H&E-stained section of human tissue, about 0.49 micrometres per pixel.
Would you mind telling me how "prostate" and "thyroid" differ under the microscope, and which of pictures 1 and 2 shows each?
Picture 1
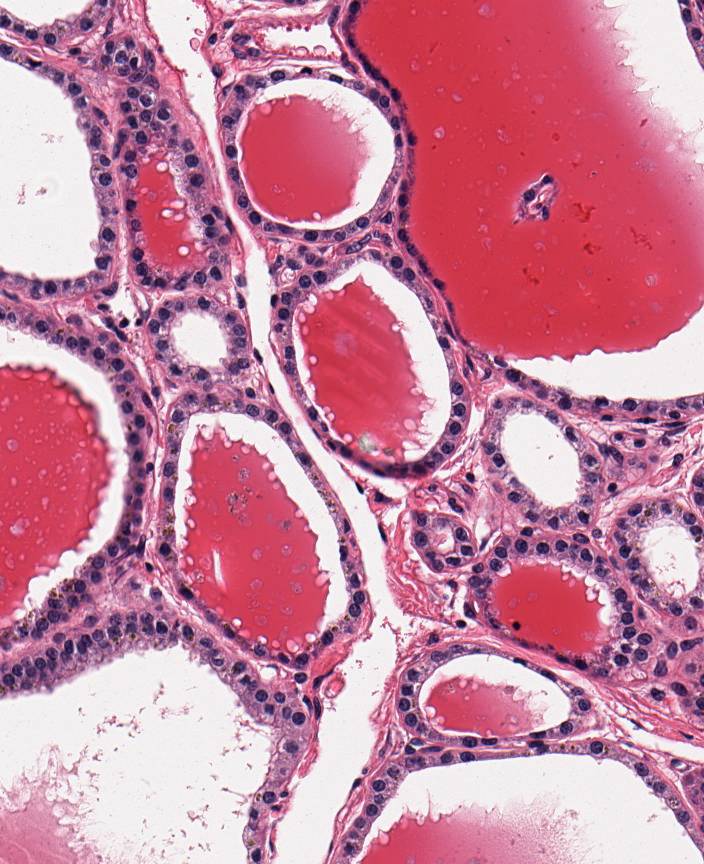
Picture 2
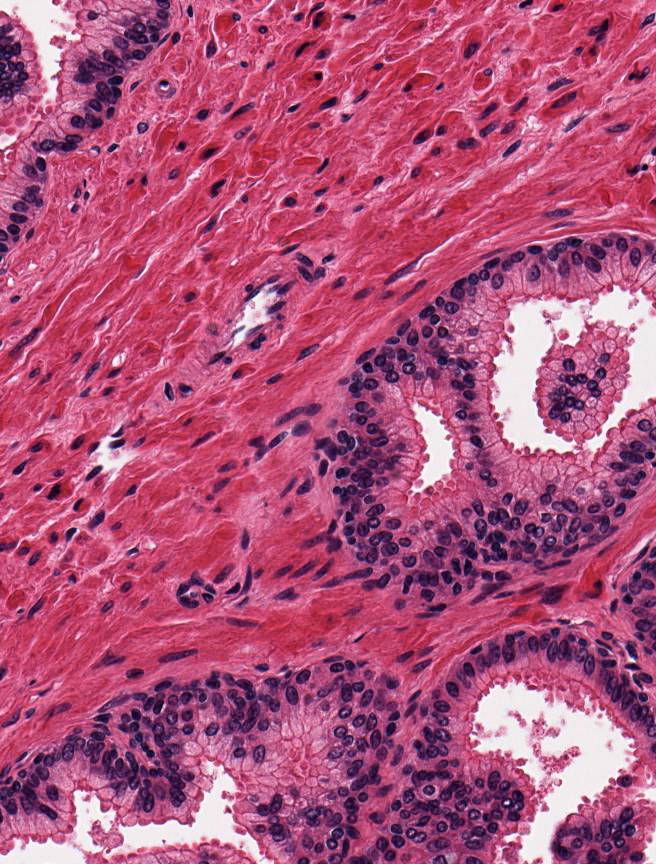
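Item one, the names: picture 1 is thyroid and picture 2 is prostate. Item two, the units themselves: picture 1 is filled with closely packed, round-to-oval closed follicles of widely varying size, the largest at the upper right.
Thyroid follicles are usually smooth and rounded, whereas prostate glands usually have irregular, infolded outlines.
Item three, the lining: each thyroid follicle has a single layer of cuboidal epithelial cells with round, dark-staining nuclei of fairly even size, while the prostate epithelial nuclei are dark, round to oval and crowded toward the basal side of the glands, away from the lumen. Item four, the lumens: in the prostate they are largely empty and white, with only scant wispy material. Item five, the stroma: in the prostate it is made of eosinophilic spindle cells with elongated nuclei, running mainly diagonally from lower left to upper right.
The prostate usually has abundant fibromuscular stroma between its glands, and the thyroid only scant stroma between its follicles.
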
